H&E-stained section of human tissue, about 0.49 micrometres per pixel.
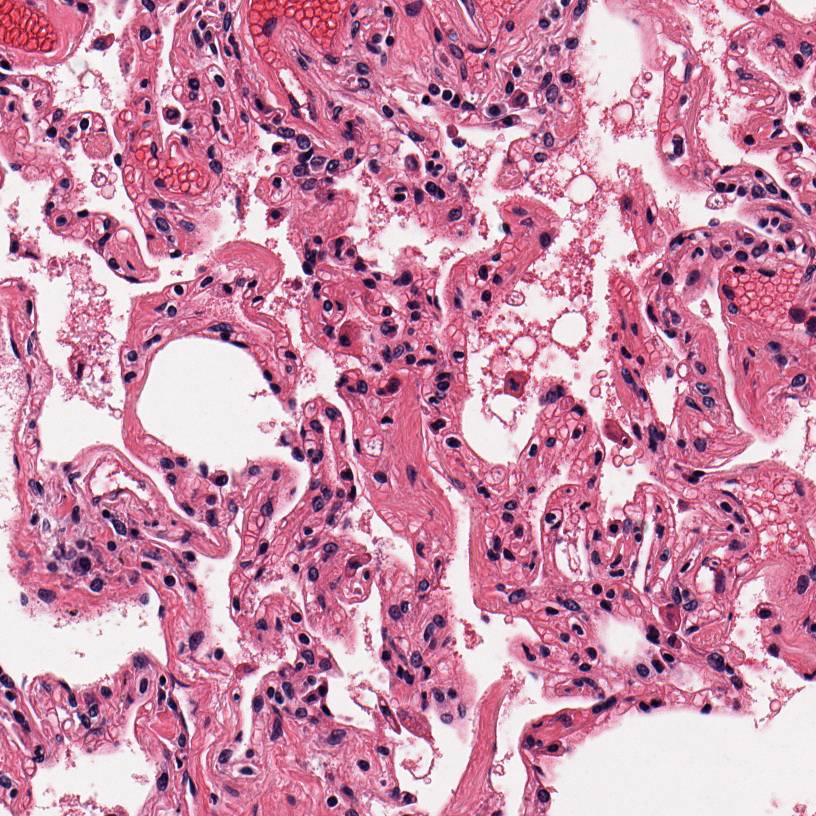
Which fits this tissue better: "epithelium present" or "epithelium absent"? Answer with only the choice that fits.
Epithelium present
